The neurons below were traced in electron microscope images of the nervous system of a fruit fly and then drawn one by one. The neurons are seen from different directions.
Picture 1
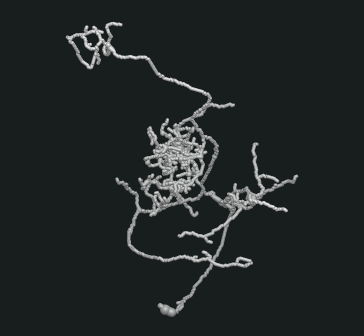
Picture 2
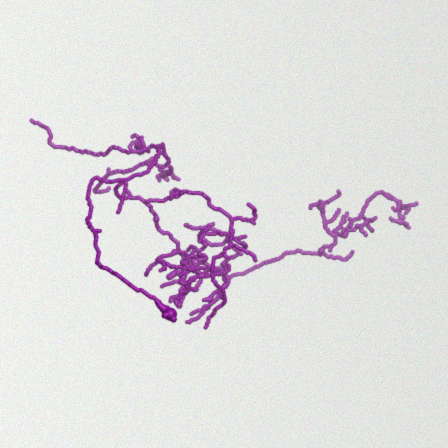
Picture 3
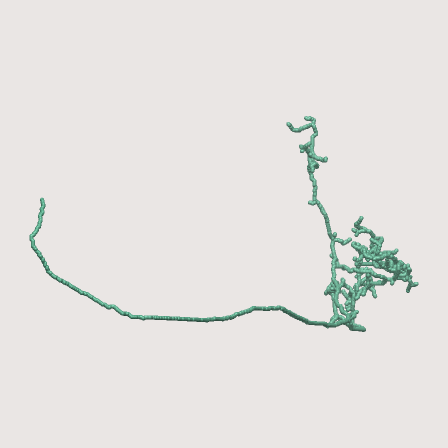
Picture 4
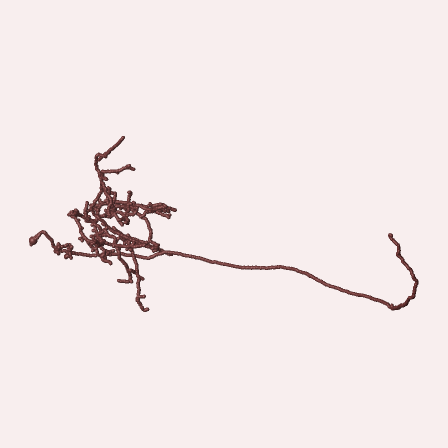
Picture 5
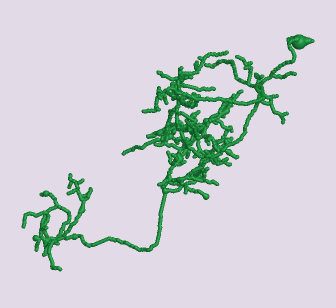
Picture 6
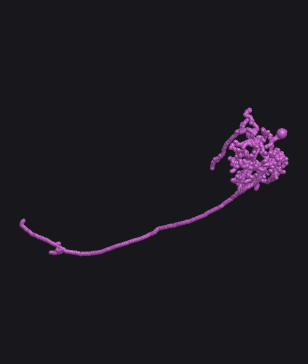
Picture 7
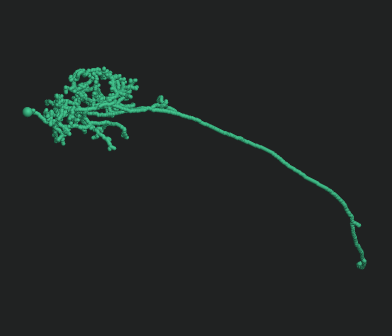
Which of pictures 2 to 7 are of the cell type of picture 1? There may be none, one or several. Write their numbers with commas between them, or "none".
2, 5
